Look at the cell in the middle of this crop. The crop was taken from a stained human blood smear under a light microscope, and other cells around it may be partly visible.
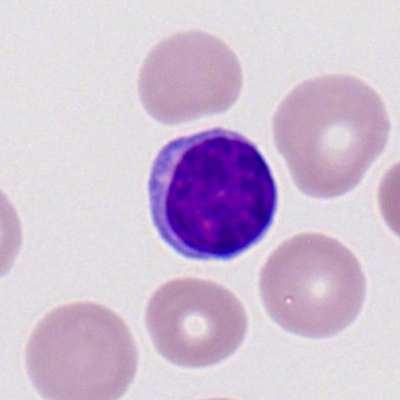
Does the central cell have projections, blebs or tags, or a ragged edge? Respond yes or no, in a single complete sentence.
No, it is a smooth edge, not a rough one, that bounds the cell.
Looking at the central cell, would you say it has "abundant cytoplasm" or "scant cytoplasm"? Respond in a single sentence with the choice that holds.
Most of this cell is taken up by its nucleus.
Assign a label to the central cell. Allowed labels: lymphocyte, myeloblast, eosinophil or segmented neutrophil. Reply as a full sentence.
Looking at the middle of the crop, the cell there is a lymphocyte.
